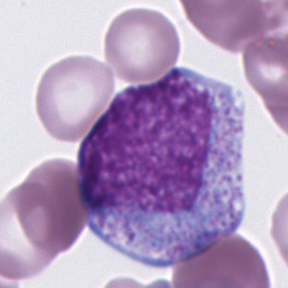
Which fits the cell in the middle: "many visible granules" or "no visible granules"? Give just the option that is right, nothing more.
Many visible granules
